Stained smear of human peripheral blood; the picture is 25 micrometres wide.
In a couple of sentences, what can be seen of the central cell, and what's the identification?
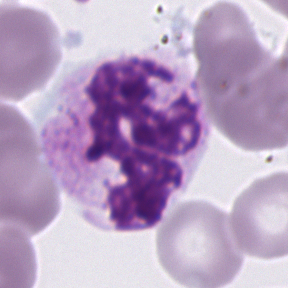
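The nucleus shows no visible nucleoli. The cytoplasm is pale pinkish-lilac rather than blue, and it is filled with fine, small lilac granules. No clear vacuoles are present in it. This is a segmented neutrophil.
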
